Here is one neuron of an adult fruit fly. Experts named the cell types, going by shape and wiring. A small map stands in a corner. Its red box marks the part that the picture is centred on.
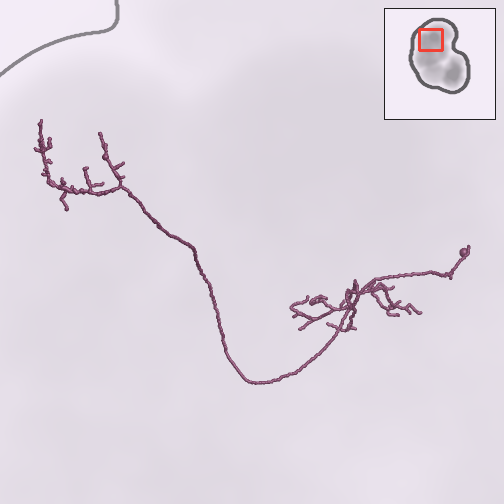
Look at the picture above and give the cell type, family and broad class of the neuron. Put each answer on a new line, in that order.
CB2772
hemilineage ALv1
central-brain intrinsic neuron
